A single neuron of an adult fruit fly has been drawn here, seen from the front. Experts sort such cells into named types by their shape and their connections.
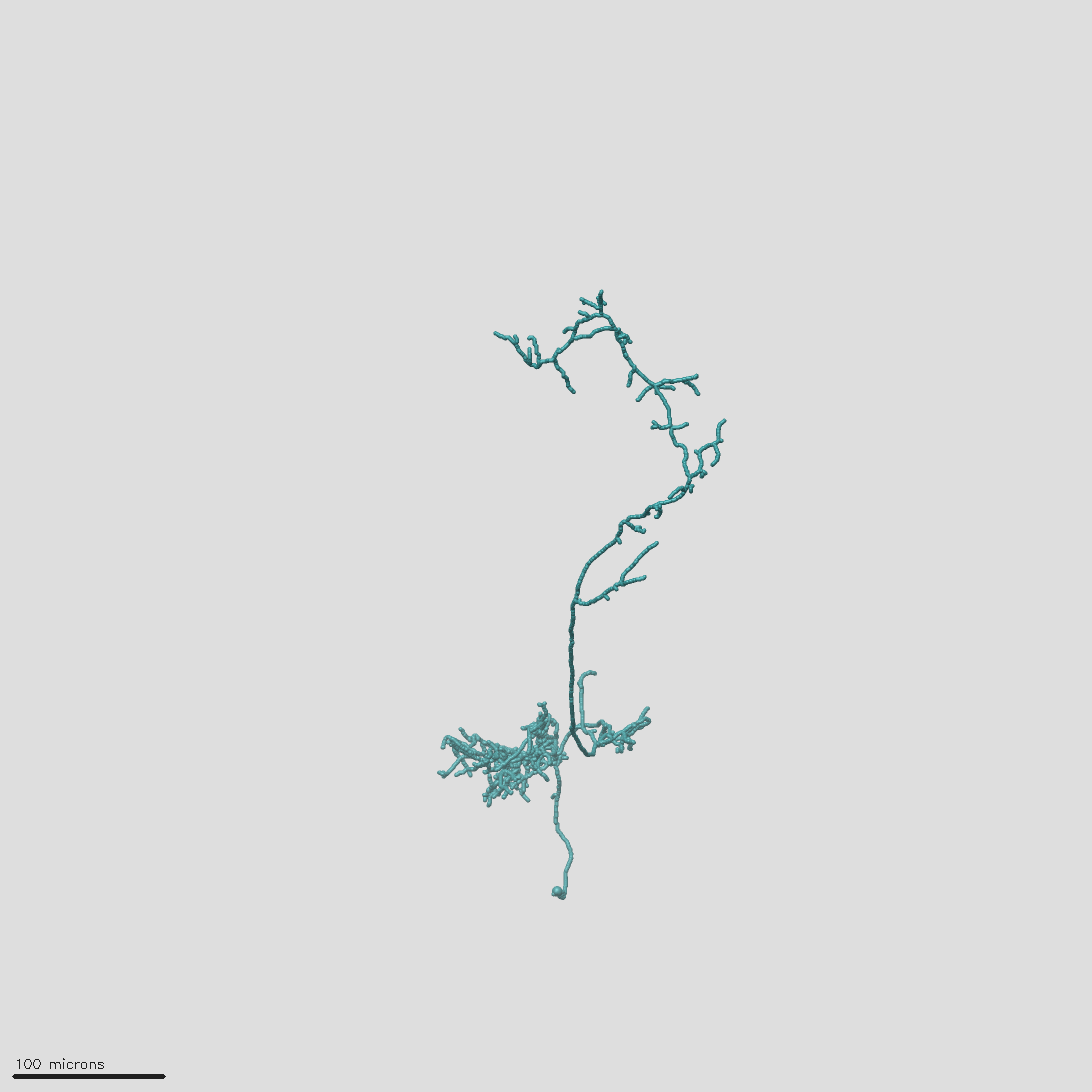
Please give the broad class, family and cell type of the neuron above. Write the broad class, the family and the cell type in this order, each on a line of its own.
ascending neuron
hemilineage 06B
AN06B034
